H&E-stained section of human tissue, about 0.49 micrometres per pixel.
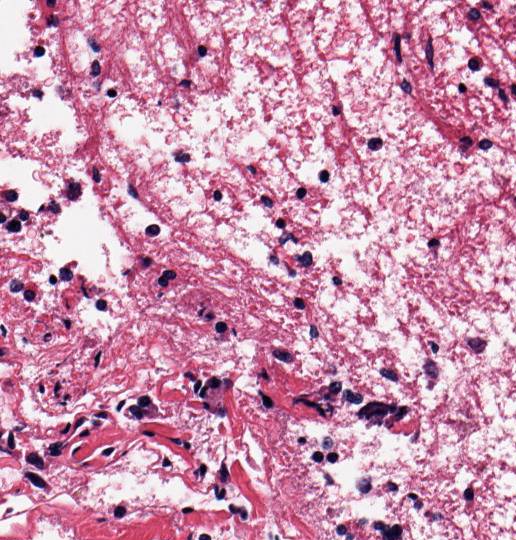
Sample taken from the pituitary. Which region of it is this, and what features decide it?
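I'd call this neurohypophysis. Most of the field is a loose, pale pink fibrillary meshwork riddled with small clear vacuoles.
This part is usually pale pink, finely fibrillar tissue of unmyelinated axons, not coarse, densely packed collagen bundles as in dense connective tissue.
Its scattered nuclei, small, round and dark with little visible cytoplasm, sit sparse and well apart centrally.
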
